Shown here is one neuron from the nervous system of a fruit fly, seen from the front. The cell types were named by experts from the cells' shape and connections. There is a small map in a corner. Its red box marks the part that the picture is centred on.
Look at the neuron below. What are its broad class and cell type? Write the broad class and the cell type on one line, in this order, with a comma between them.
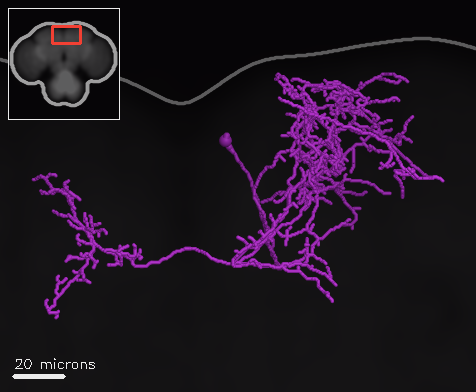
central-brain intrinsic neuron, SMP374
